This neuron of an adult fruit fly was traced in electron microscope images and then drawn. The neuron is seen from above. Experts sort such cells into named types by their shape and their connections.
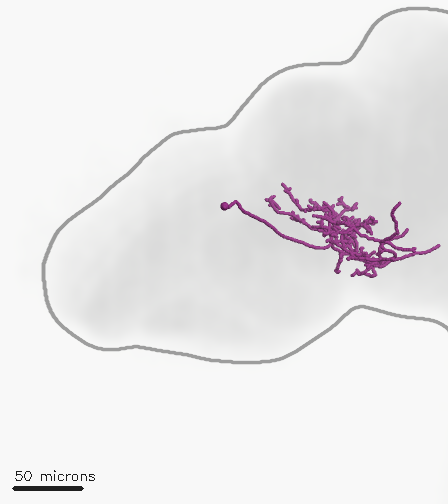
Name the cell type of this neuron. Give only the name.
PLP099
